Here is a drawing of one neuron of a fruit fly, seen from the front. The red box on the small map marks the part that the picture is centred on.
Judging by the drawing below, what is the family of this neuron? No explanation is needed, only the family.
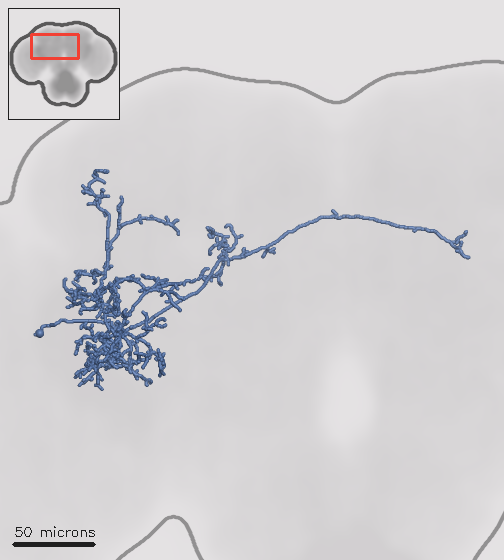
hemilineage VLPl2_medial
